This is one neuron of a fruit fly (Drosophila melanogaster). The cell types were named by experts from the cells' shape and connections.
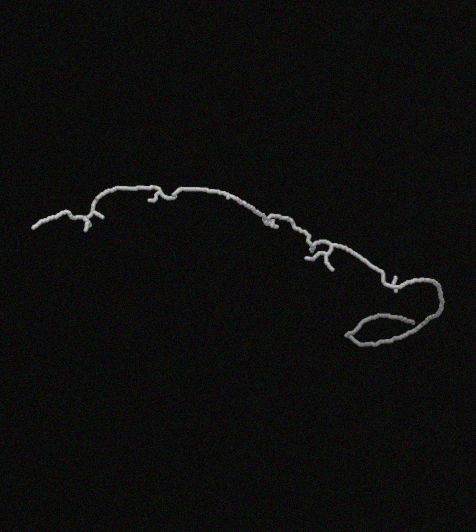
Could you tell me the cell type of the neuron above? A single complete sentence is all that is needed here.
On the level of cell type, this neuron is HRN_VP4.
